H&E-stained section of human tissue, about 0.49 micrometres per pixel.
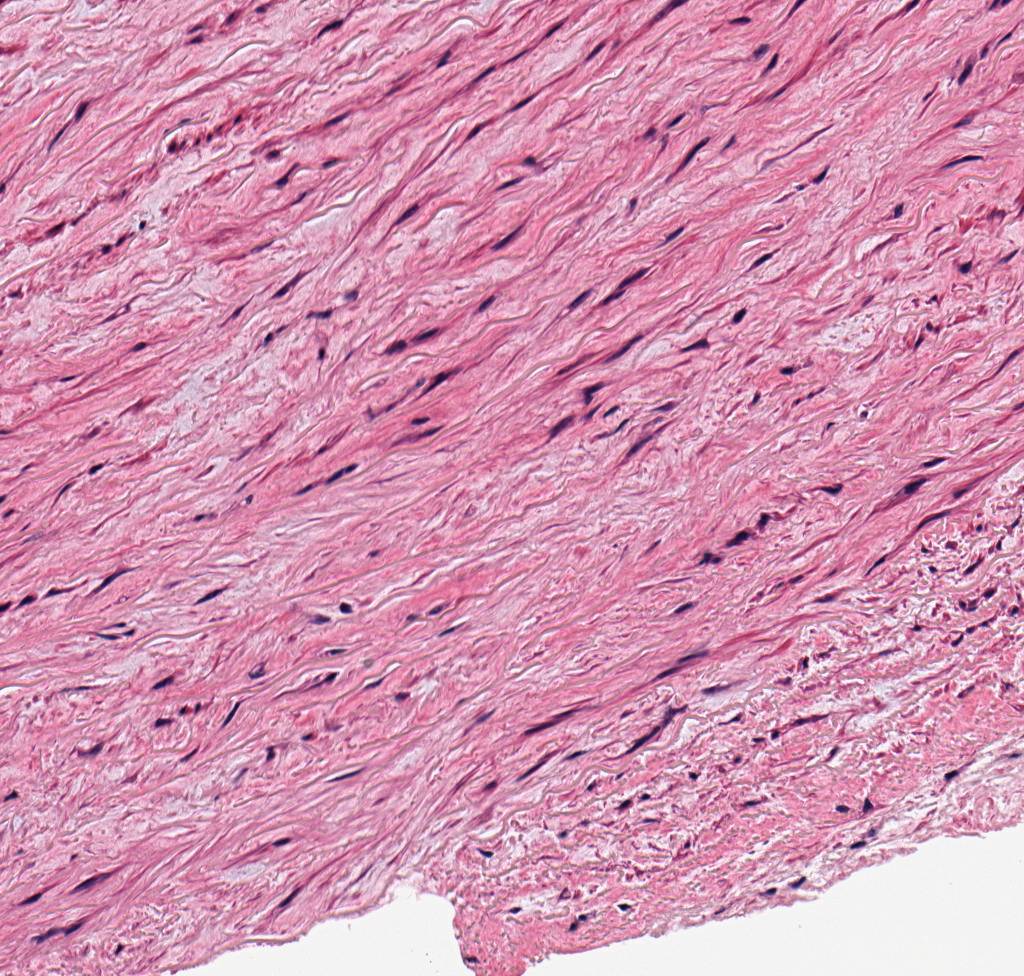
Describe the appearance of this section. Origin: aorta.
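First, arrangement: long bundles of fibres fill the field, running obliquely from lower left to upper right. Second, fibres: they are pink-staining collagen with a wavy course. Third, nuclei: dark, thin and spindle-shaped, lying along the fibres. Fourth, regional difference: at the lower right the tissue is looser and more frayed than elsewhere.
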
